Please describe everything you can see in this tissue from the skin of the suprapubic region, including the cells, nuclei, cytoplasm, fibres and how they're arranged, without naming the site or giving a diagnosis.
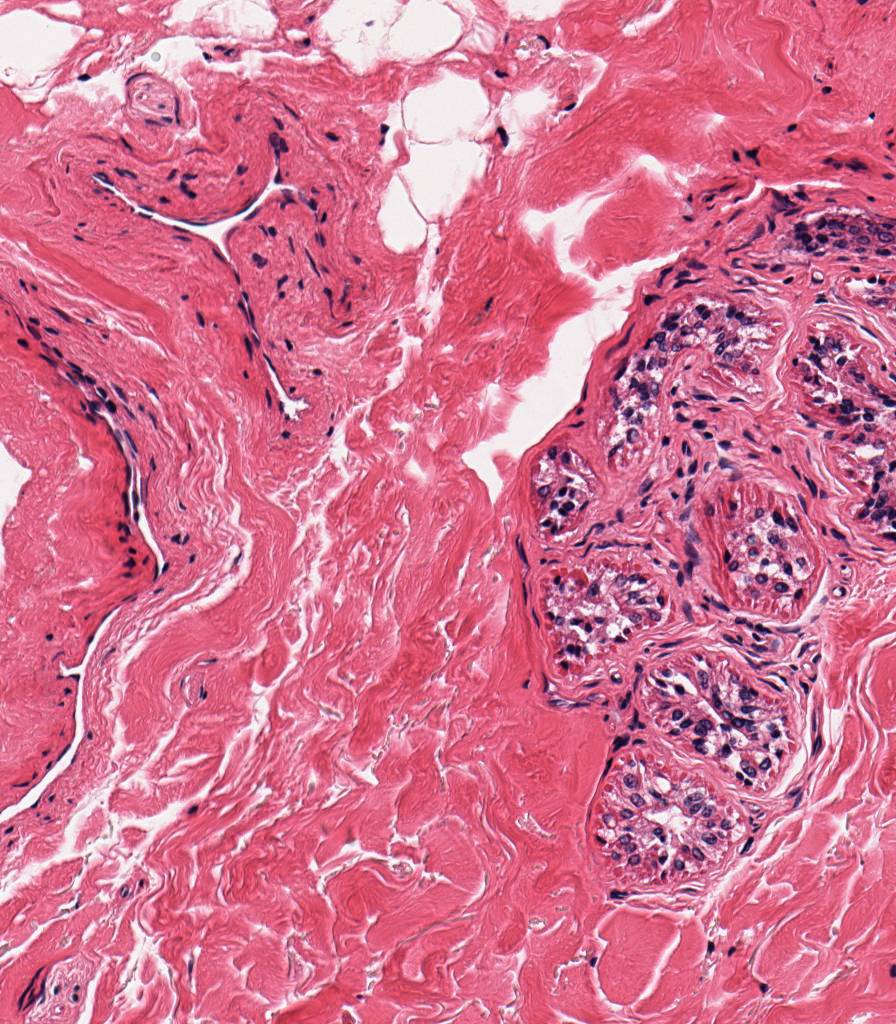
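Field mostly dense, wavy, pink-staining collagen bundles, chiefly left and centre. Right side: cluster of about eight rounded tubular profiles. Tubule-lining cell nuclei round, darkly stained. Sparse, thin, elongated fibroblast nuclei scattered between collagen bundles.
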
